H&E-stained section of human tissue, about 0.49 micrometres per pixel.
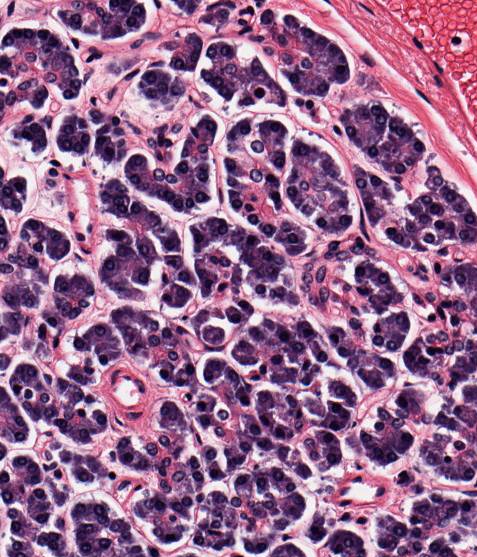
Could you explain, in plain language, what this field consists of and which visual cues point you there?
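Exocrine pancreas: closely packed rounded and elongated nests of cells with dark purple granular cytoplasm and mostly round, dark nuclei.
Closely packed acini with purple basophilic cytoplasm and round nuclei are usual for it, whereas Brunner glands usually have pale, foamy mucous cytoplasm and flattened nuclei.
Delicate strands of pink connective tissue with scattered elongated nuclei separate the nests.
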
